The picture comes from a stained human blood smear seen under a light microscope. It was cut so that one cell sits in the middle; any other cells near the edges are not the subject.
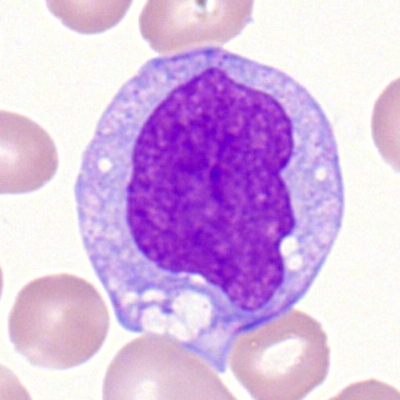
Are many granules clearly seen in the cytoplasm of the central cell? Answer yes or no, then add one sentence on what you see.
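Yes. Fine pinkish-purple granules are scattered through the cytoplasm.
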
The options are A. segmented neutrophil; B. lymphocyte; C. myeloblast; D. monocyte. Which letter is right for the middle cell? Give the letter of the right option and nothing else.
D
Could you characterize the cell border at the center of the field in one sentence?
Irregular rather than smooth, the cell margin shows ragged areas or projections.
